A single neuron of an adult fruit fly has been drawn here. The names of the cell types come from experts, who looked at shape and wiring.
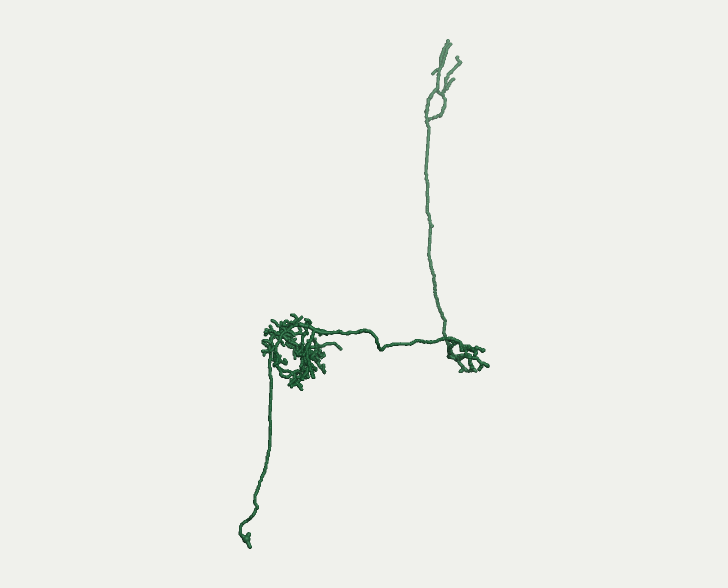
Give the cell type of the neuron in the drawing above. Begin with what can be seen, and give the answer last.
Dozens of branch ends can be seen. In this view it is taller than it is wide. Its broad class is ascending neuron. It is of cell type AN06A062.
